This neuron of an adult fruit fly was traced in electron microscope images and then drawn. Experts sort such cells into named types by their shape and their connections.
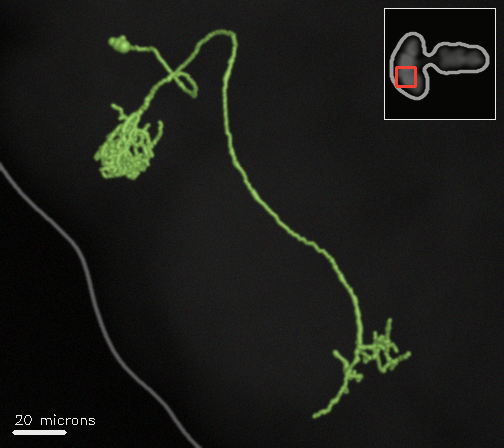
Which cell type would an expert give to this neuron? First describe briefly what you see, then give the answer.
It is in the brain and does not reach the nerve cord. By the scale bar it is about 150 microns tall in this view. Its broad class is central-brain intrinsic neuron. Its cell type is VL2a_vPN.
